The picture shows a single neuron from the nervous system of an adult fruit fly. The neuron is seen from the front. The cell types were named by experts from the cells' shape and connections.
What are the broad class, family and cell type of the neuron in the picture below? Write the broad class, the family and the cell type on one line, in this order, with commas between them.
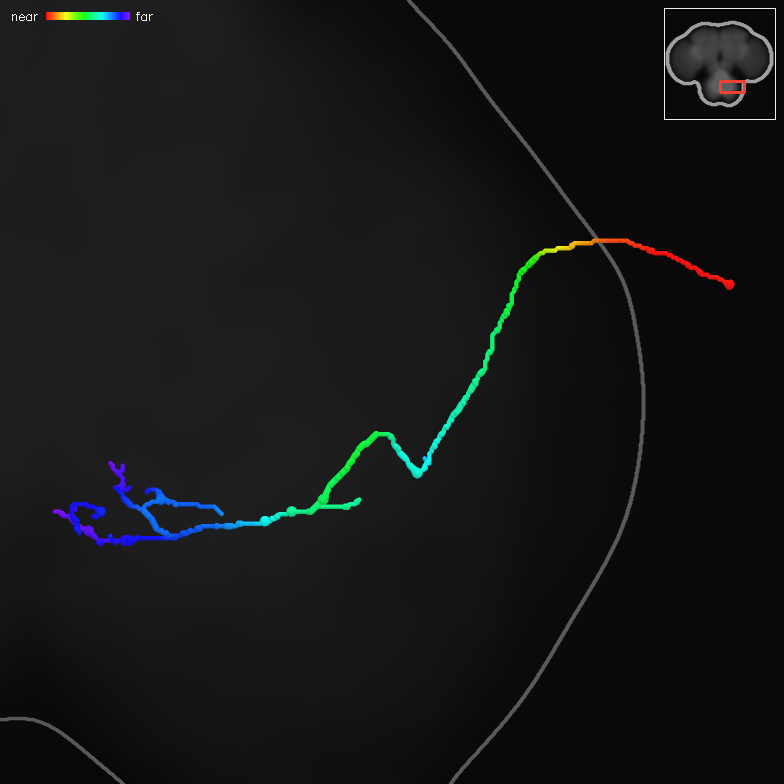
sensory neuron entering the nerve cord, class gustatory, WG1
